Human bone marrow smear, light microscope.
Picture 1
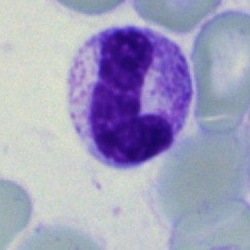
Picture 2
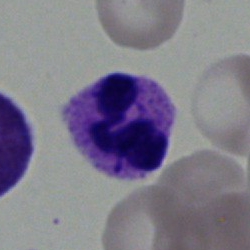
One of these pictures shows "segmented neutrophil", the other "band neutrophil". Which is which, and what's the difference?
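In picture 1 the cell is a band neutrophil; in picture 2 it is a segmented neutrophil. The band neutrophil's nucleus is a single curved band that runs down from the top and bends toward the lower right.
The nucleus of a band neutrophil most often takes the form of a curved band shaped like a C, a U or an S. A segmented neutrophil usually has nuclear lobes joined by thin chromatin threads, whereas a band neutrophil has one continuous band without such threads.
The chromatin is dark purple in both cells, coarsely clumped in the band neutrophil and densely clumped in the segmented neutrophil, and neither nucleus shows nucleoli. The band neutrophil has a round, smooth outline; the segmented neutrophil has no vacuoles in its cytoplasm. Neighbouring cells: pale red cells lie close against the right side of the band neutrophil, and part of another dark purple nucleated cell lies at the left edge of picture 2.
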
